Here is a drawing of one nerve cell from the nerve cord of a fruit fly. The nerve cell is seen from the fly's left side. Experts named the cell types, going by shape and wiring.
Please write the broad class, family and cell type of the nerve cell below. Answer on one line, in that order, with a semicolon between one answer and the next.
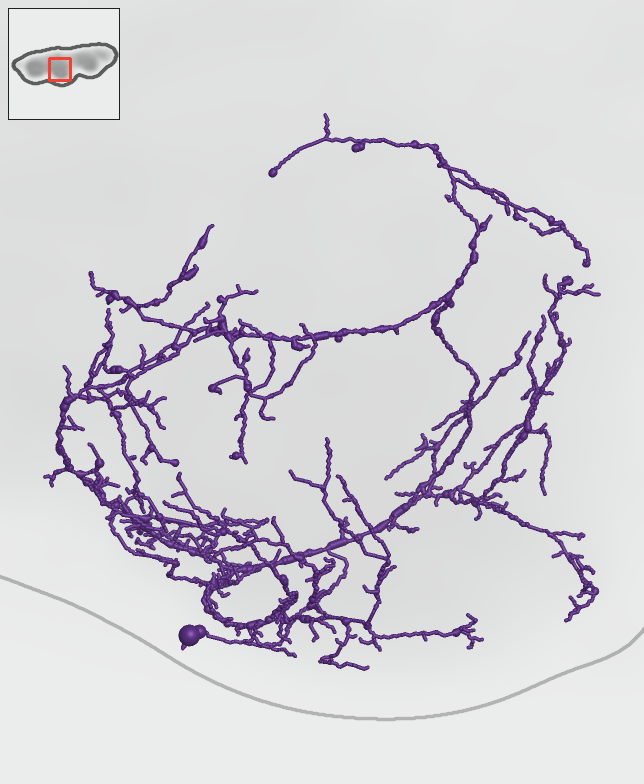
nerve-cord intrinsic neuron; hemilineage 04B; IN04B036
